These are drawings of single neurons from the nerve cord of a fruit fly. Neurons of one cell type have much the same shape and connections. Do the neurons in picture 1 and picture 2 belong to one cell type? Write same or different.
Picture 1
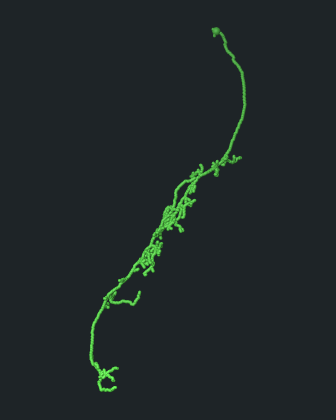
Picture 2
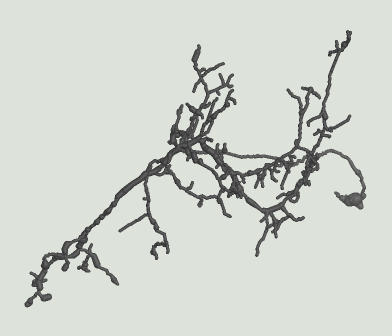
different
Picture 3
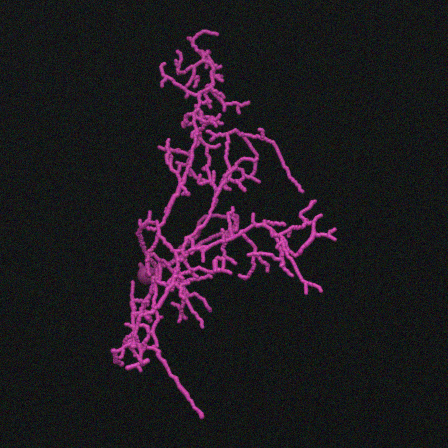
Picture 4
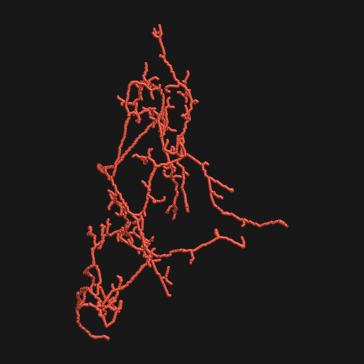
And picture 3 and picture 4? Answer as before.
same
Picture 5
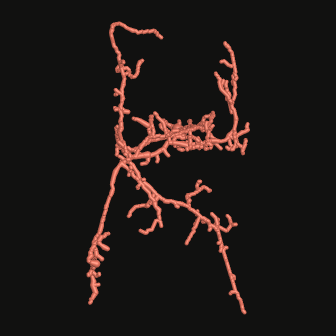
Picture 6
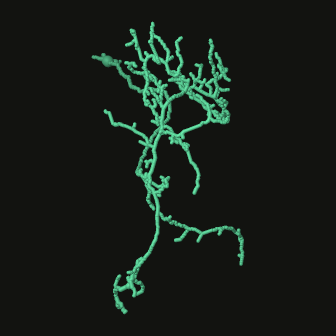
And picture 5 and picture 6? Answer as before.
same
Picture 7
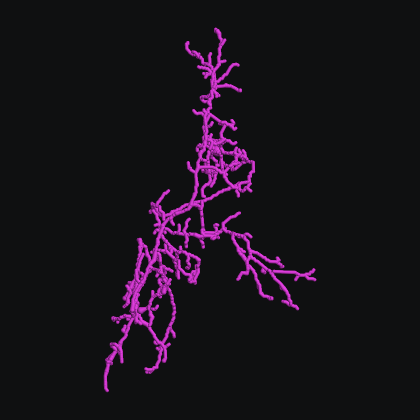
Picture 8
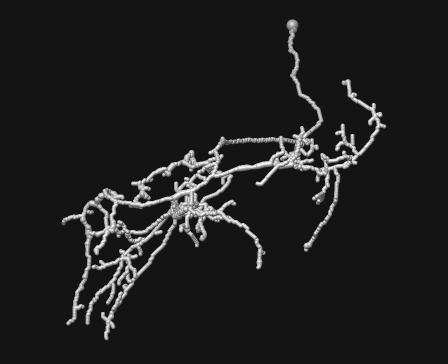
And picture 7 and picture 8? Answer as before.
same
